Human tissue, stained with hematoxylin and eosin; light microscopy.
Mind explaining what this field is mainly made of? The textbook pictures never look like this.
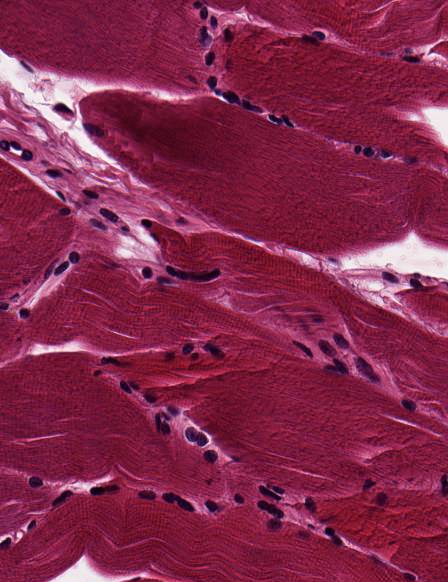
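Right, this is skeletal muscle. Fine cross-striations run across the fibres, at right angles to their length, and the nuclei sit at the fibre edges, not in the centres.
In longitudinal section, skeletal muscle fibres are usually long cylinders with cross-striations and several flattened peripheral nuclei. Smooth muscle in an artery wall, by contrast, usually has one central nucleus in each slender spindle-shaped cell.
These nuclei are dark purple and elongated, their long axis following the fibres. Between the fibres run thin strands of paler connective tissue with scattered nuclei, widest toward the upper left.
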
